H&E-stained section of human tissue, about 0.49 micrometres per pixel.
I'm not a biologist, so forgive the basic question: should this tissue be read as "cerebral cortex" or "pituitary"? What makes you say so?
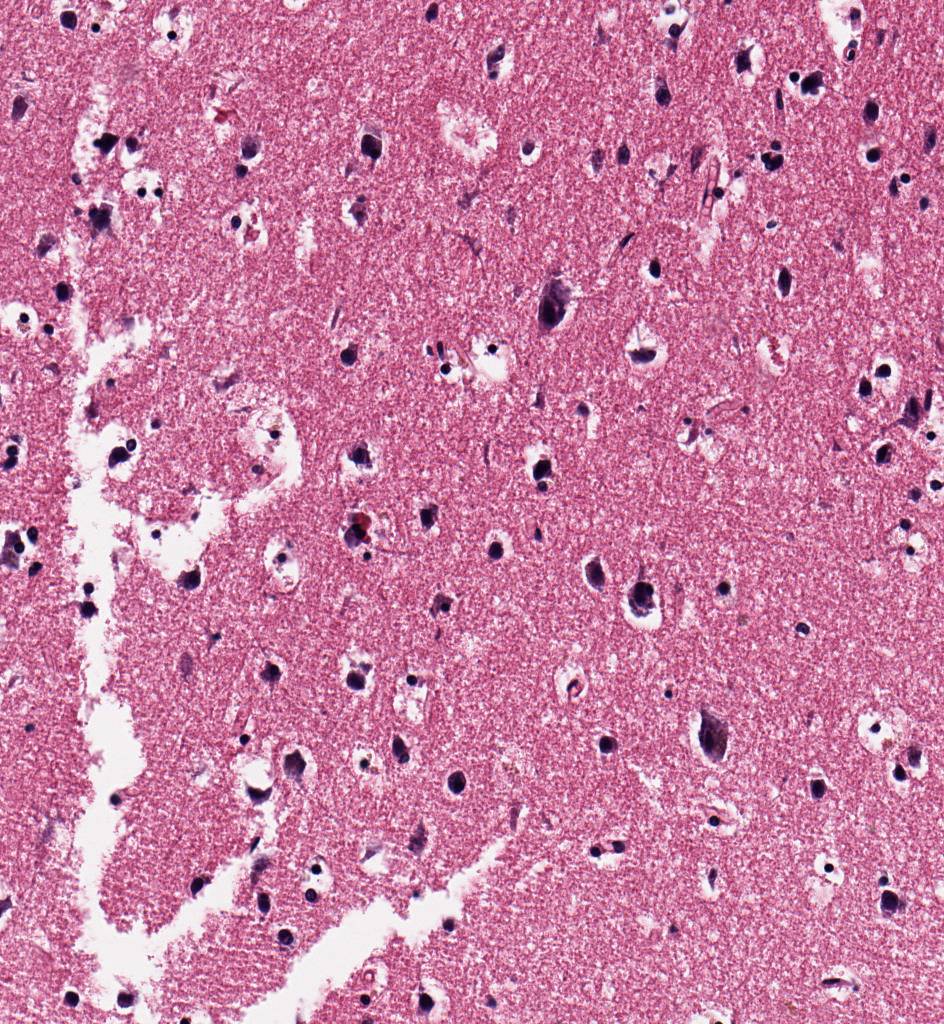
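This is cerebral cortex.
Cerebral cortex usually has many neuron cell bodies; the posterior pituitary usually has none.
Cells lie singly and loosely scattered in a finely granular pink matrix, without glands or epithelium. Many small, round, dark nuclei with little visible cytoplasm lie among larger cells. Many cells sit in clear white spaces.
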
